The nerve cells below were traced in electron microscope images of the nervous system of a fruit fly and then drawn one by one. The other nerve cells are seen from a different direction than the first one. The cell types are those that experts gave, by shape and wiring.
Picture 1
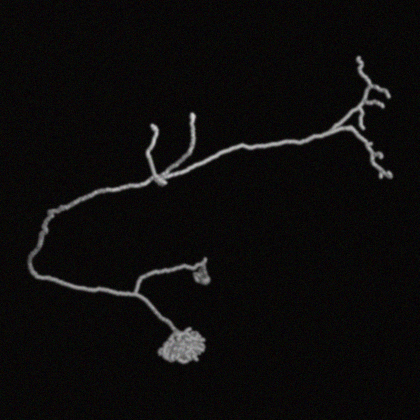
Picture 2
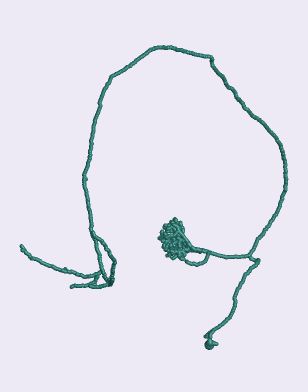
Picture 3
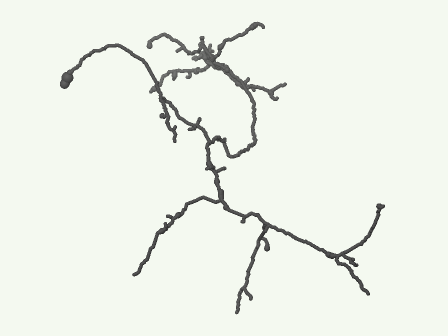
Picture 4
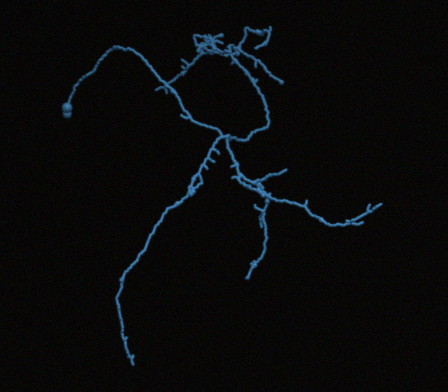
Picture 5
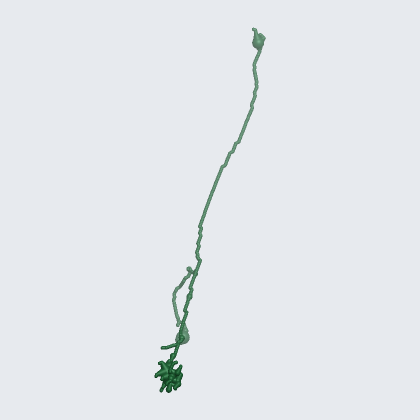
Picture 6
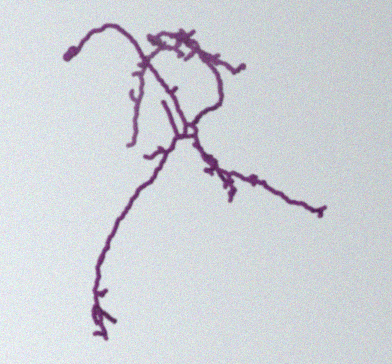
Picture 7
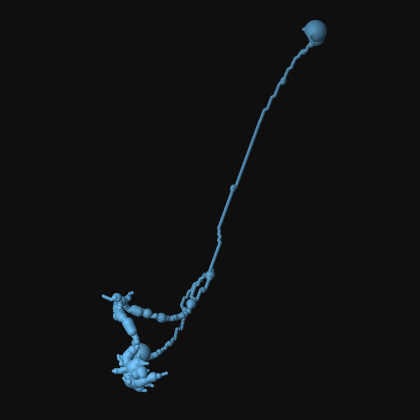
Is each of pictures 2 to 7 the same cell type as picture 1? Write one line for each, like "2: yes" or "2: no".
2: yes
3: no
4: no
5: no
6: no
7: no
